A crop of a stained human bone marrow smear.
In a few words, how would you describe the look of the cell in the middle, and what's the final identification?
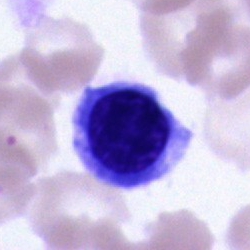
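Roughly round outline, I'd say, with a small angular bulge on the right edge. Inside the nucleus I can't make out any distinct nucleolus. The cytoplasm is only a scant rim, stained deep blue, and I see no granules in it. It's an erythroblast.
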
